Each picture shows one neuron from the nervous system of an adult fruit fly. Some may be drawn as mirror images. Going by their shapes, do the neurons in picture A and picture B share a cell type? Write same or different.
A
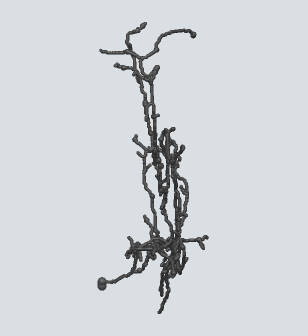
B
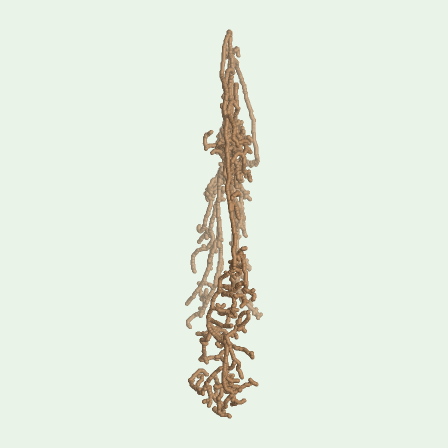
different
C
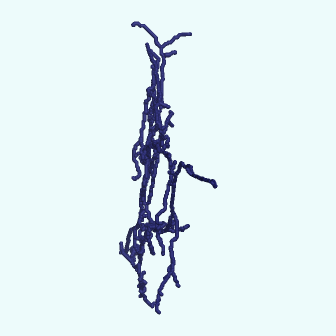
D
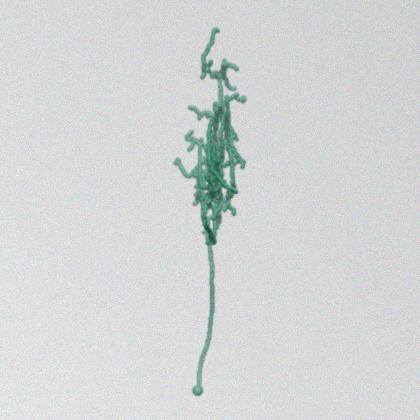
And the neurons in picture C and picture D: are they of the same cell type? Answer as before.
same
